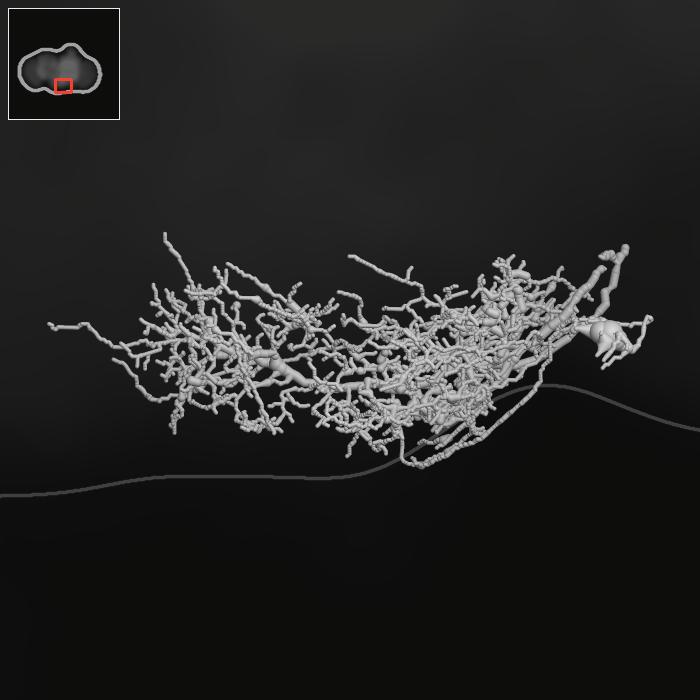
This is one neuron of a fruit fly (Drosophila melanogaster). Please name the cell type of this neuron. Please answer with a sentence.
The cell type is GNG169.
